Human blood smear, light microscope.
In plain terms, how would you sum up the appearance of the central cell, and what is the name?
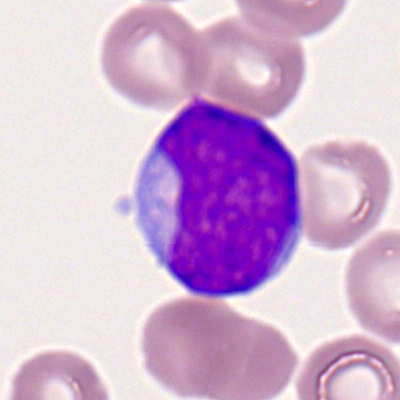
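Chromatin finely stippled, not coarsely clumped. Cytoplasm pale blue, forming a narrow crescent on the left of the cell. Cell surface smooth, without projections. Cell: myeloblast.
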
